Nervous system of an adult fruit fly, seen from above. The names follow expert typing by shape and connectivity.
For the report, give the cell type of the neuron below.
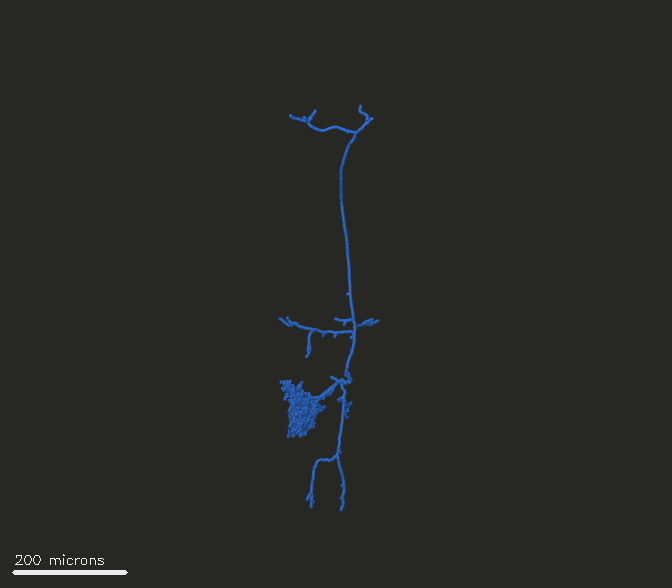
AN06B002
